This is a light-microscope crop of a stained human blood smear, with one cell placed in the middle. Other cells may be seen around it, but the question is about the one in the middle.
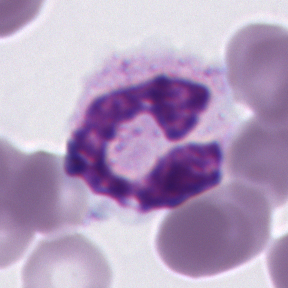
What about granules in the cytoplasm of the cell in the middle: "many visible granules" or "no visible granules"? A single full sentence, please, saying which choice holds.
There is a large number of visible granules in the cell's cytoplasm.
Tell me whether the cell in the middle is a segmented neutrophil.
yes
